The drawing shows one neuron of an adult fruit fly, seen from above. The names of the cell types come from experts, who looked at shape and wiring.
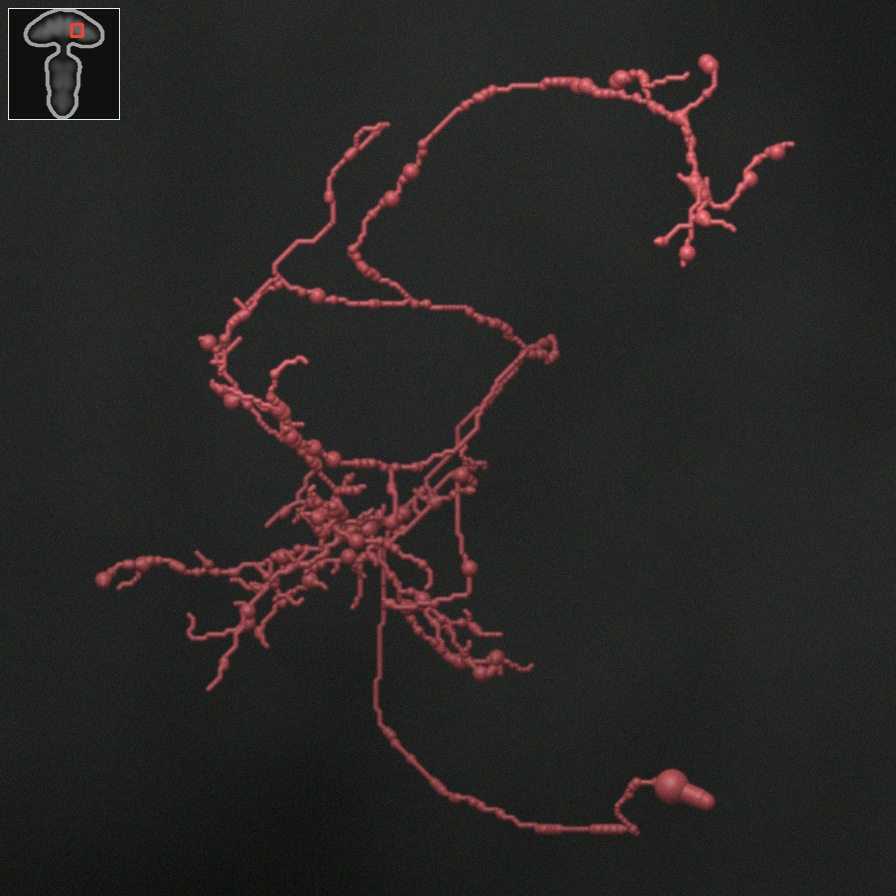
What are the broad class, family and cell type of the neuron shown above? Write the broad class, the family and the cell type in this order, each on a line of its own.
central-brain intrinsic neuron
hemilineage VLPp&l1_anterior
CB2495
